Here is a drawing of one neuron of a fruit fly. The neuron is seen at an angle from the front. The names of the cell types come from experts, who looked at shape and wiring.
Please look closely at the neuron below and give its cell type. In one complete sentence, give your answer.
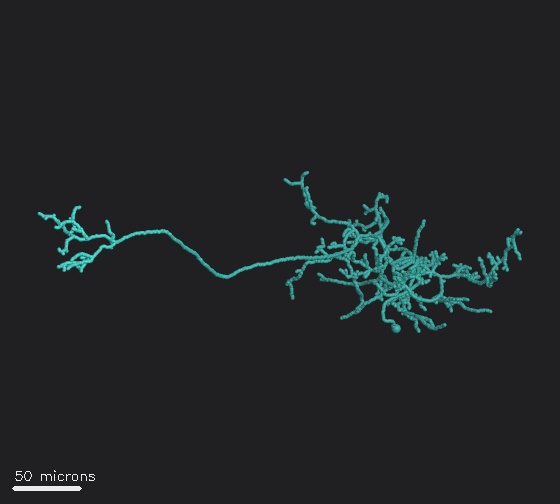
The cell type held by this neuron is AN10B025.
